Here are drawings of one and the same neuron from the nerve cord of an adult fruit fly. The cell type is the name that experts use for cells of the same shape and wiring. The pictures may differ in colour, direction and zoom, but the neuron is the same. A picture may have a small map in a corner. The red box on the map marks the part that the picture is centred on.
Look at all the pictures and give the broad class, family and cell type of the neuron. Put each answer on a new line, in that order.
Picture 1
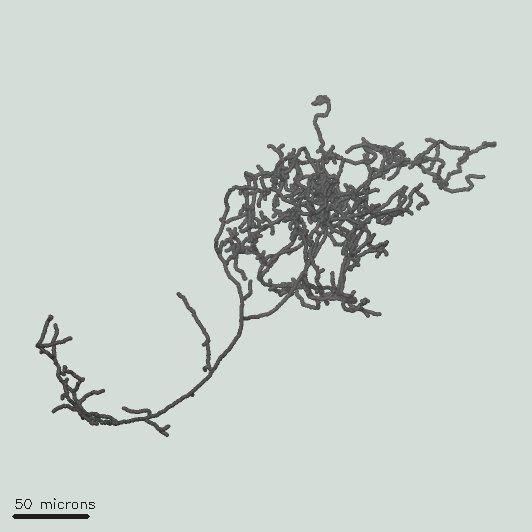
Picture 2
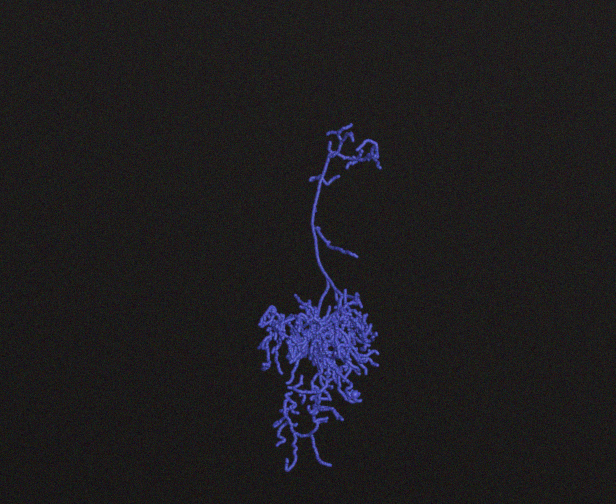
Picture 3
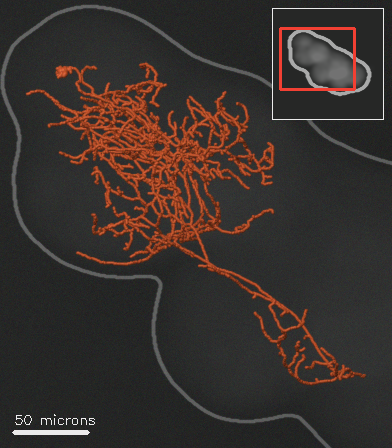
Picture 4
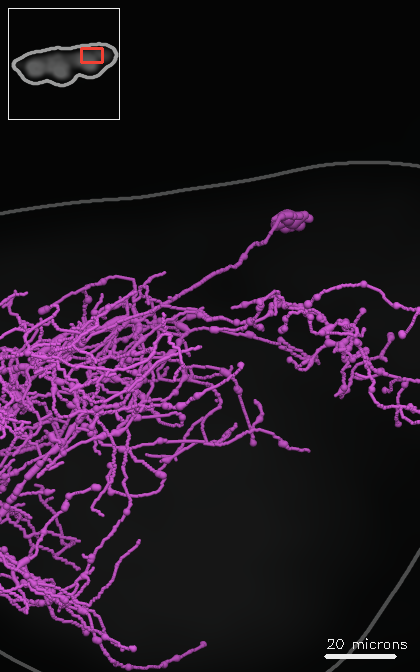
nerve-cord intrinsic neuron
hemilineage 09A
IN09A007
